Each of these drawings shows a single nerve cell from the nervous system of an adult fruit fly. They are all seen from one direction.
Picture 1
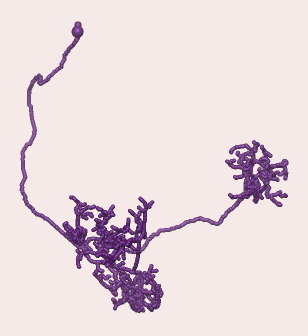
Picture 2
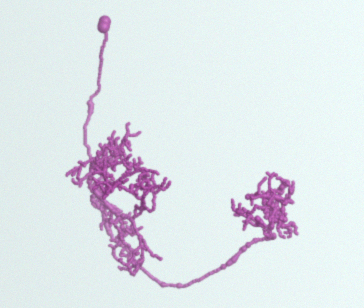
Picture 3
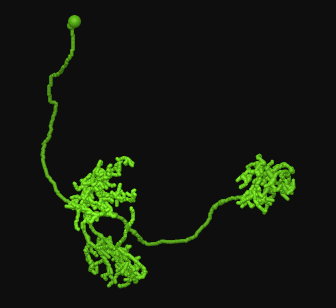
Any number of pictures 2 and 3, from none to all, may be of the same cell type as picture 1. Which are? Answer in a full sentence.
Picture 2 and picture 3 are of the same cell type.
